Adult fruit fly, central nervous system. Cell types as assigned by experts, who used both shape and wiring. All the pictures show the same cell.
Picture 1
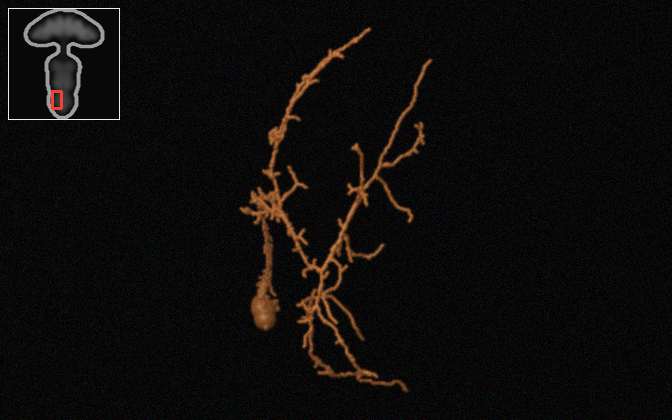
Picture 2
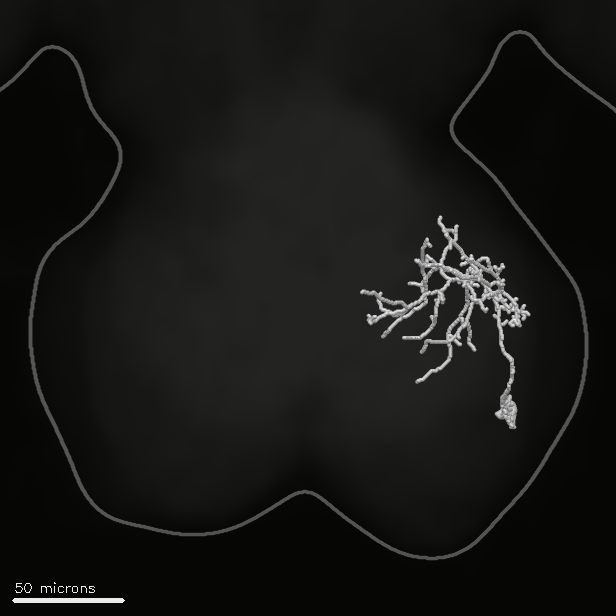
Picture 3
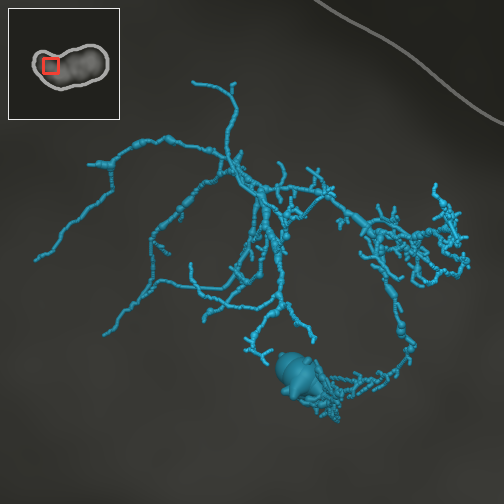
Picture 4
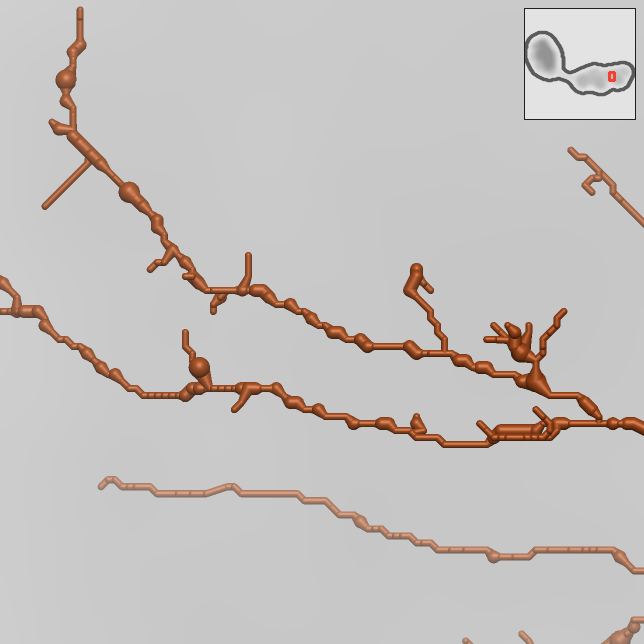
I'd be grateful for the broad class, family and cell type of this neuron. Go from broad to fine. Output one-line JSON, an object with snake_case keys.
{"broad_class": "motor neuron of the nerve cord", "family": "MNhl", "cell_type": "MNhl02"}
